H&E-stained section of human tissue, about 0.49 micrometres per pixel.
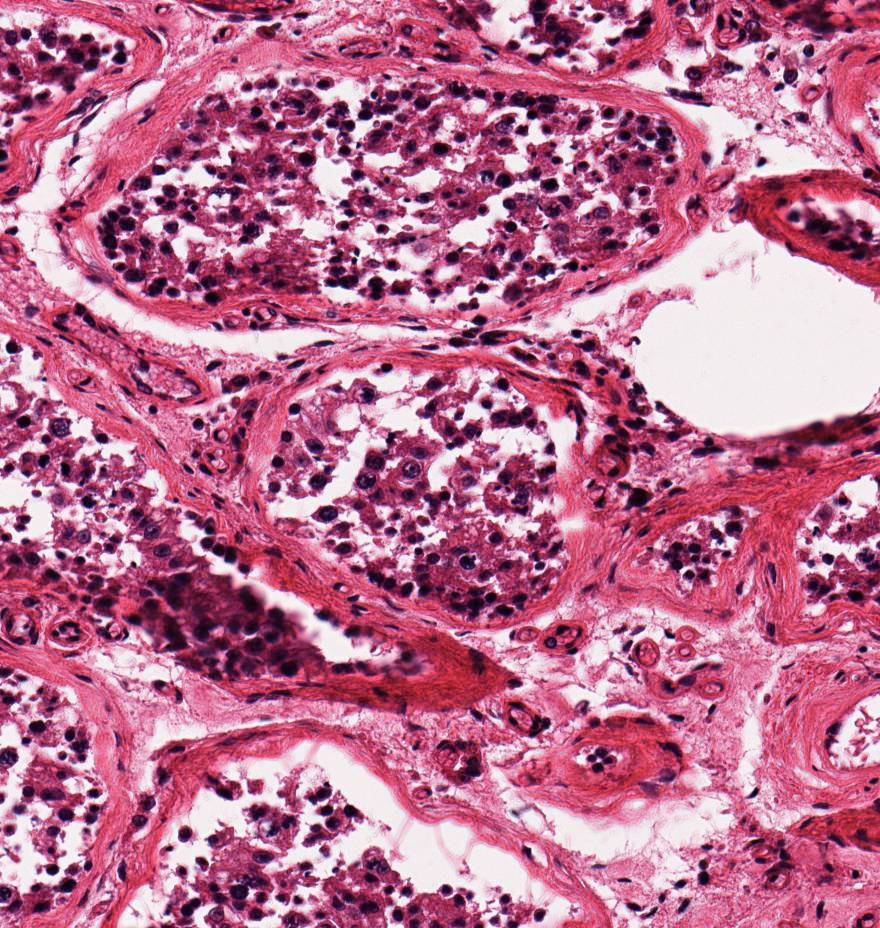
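Testis. Several rounded to oval compartments, separated by stroma, make up the field and are filled with cells lying loosely, with clear gaps between them. Small, round, dark-staining nuclei are the most numerous within the compartments; scattered among them are larger cells whose round nuclei show visible nucleoli.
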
